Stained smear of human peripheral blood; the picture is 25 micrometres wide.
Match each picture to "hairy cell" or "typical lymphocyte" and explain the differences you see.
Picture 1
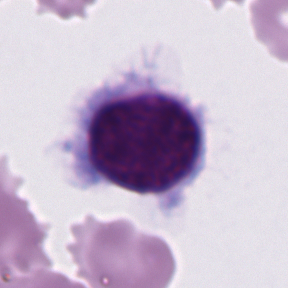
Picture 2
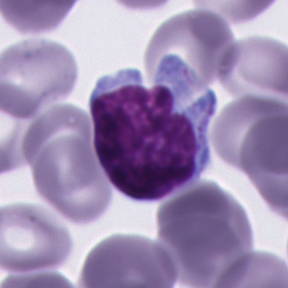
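Of the two, the hairy cell is in the first picture and the typical lymphocyte in the second. Outline: the hairy cell's edge is ragged and fringed with fine hair-like projections, most prominent at the top and left, whereas the lower edge of the typical lymphocyte is smooth and rounded, formed by its nucleus. Cytoplasm: in the hairy cell the rim is wider on the upper-left side than on the right, while in the lymphocyte the cytoplasm is scant and lies mainly above and to the right of a nucleus about 10 micrometres across.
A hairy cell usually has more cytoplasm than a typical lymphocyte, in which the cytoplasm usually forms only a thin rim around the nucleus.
Inclusions: the hairy cell shows no visible granules, and the lymphocyte no clear vacuoles. Nucleus: no nucleolus can be seen in the hairy cell.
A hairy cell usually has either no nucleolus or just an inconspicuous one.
Surroundings: the hairy cell touches none of the nearby red cells, whereas red cells lie close around the lymphocyte on all sides.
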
